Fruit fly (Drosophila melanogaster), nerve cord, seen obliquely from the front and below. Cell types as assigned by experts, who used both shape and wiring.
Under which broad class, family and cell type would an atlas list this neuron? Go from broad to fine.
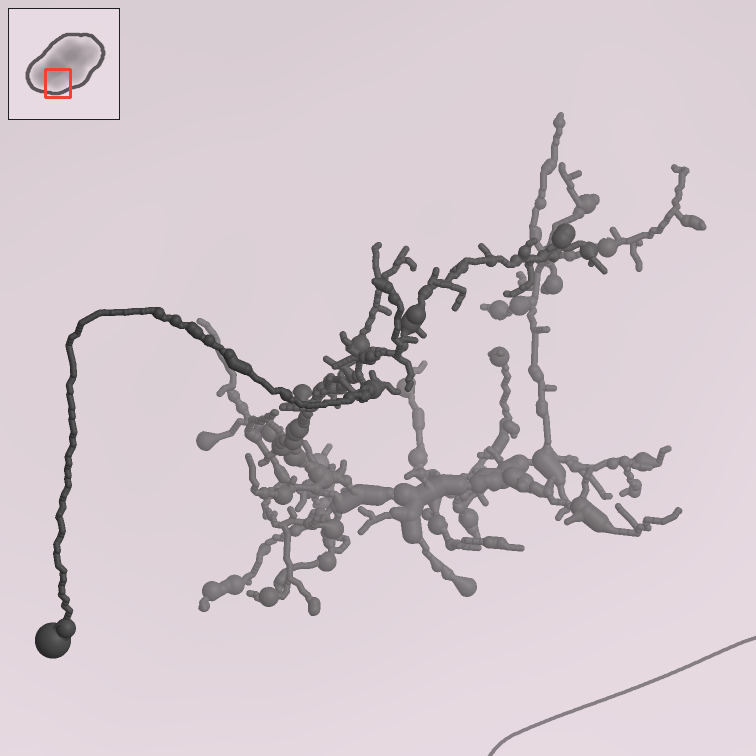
nerve-cord intrinsic neuron; hemilineage 14A; IN14A095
